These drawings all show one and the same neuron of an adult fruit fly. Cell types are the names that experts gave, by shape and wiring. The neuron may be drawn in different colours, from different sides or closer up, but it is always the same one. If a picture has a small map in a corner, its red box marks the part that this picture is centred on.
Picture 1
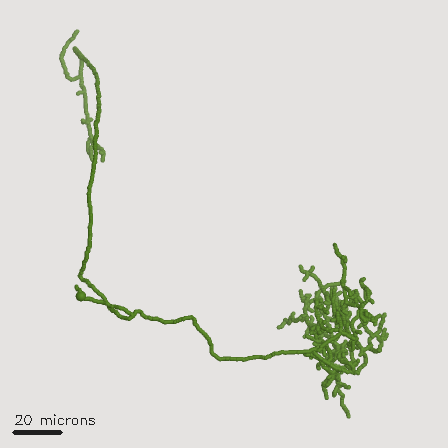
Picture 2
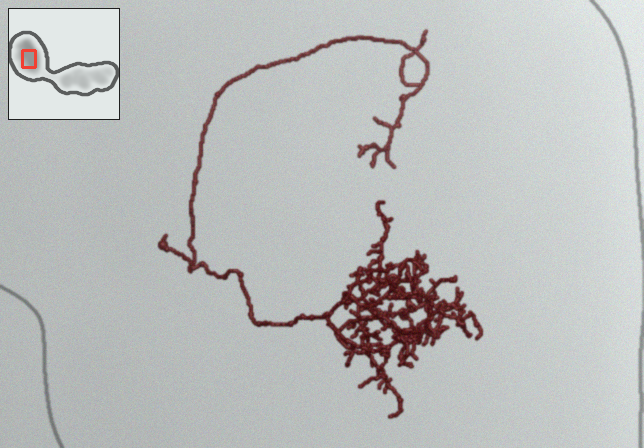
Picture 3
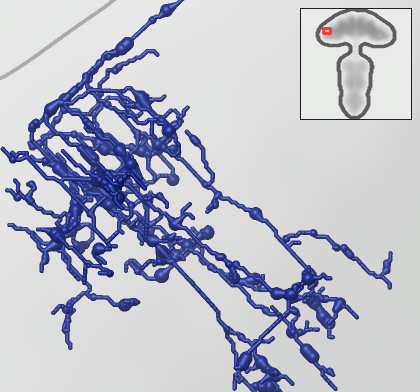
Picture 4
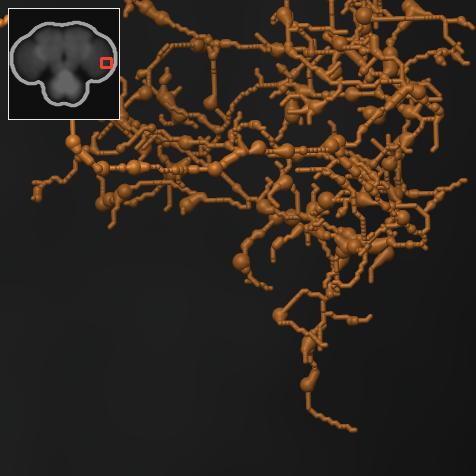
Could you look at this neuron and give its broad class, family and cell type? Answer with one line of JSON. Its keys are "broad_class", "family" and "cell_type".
{"broad_class": "optic-lobe intrinsic neuron", "family": "MeLo", "cell_type": "MeLo1"}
